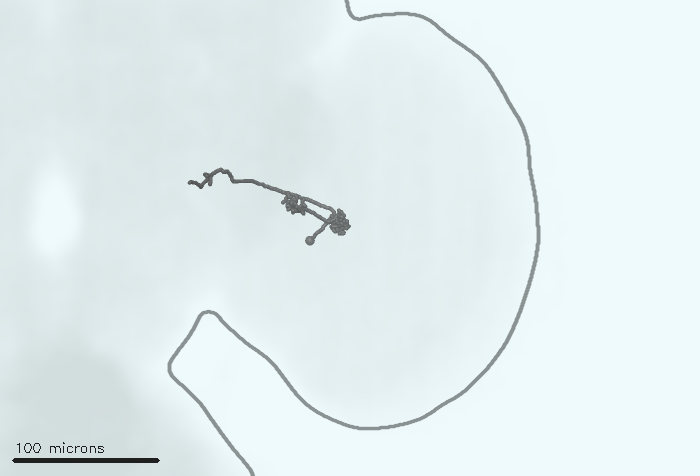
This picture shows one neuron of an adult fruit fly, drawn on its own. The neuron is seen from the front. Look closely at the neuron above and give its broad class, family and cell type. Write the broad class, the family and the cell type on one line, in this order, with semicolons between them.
visual projection neuron; LLPC; LLPC1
